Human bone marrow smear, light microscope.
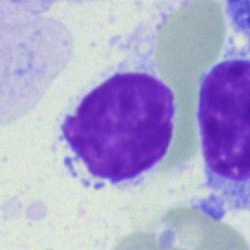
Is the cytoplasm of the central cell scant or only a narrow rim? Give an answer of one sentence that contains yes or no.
Yes, the cytoplasm forms only a narrow rim around its nucleus.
